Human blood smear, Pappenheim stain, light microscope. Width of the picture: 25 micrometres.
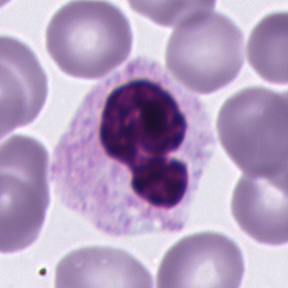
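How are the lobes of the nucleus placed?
The smaller lobe lies below the larger, and the whole nucleus is about 11 by 8 micrometres.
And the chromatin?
Dark purple and coarsely clumped.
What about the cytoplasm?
Pale greyish-lilac, with fine pinkish-purple granules scattered throughout.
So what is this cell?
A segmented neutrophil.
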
